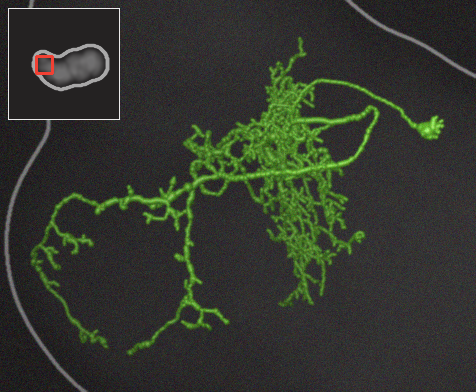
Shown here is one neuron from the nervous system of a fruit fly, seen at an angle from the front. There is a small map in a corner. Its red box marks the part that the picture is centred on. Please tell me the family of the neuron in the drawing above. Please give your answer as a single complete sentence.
In family terms, the neuron is hemilineage 19A.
